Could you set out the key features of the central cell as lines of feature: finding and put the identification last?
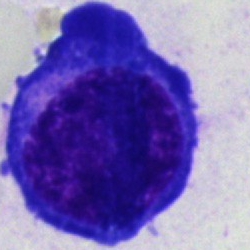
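Shape: roughly oval, with a rounded cytoplasmic bulge at the top
Cytoplasm: widest above the nucleus, at the top of the cell
Vacuoles: none clearly seen
Margin: dotted with small knob-like projections
Name: proerythroblast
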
